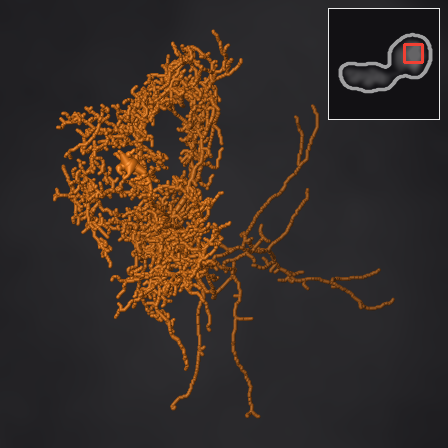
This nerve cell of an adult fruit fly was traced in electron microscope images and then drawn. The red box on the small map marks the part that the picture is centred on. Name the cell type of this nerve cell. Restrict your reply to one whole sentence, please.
This nerve cell is assigned to the cell type AVLP712m.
